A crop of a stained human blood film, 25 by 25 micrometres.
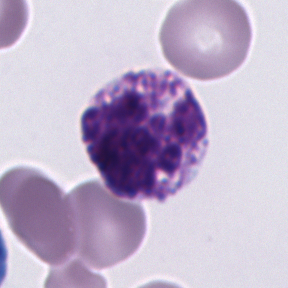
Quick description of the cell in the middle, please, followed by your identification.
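The cell has a roughly round outline with a slightly bumpy edge. Its granules are coarse and dark purple, and they extend right out to the edge of the cell. No nucleoli are visible. The cell is a basophil.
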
